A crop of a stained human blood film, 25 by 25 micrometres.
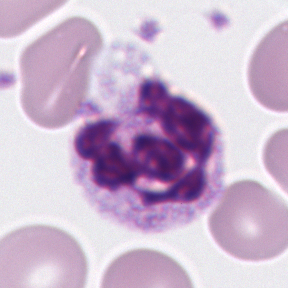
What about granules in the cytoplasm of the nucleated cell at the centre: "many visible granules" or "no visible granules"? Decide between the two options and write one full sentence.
What is seen in the cytoplasm of this cell is many granules.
